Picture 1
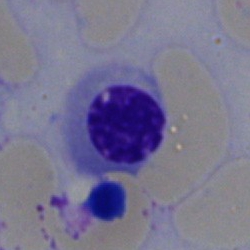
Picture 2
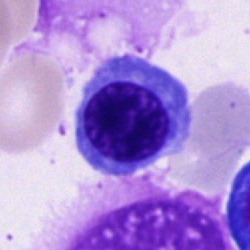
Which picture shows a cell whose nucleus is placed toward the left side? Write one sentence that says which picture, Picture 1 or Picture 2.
For the cell in picture 2, most cytoplasm lies to the right of the nucleus.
